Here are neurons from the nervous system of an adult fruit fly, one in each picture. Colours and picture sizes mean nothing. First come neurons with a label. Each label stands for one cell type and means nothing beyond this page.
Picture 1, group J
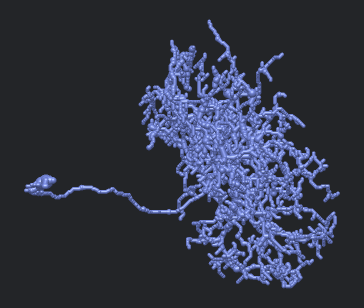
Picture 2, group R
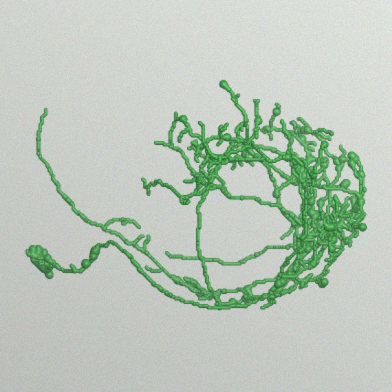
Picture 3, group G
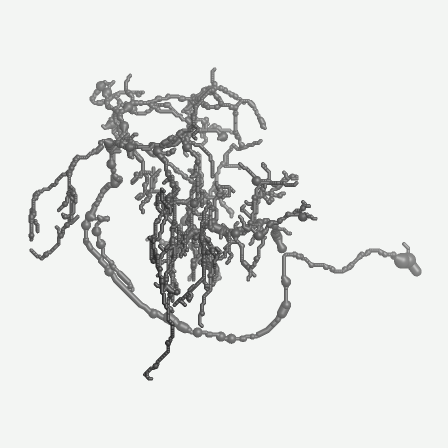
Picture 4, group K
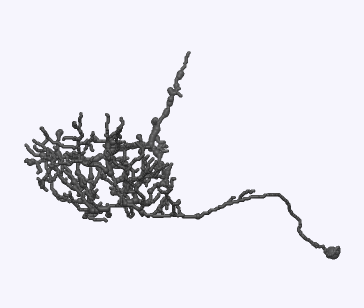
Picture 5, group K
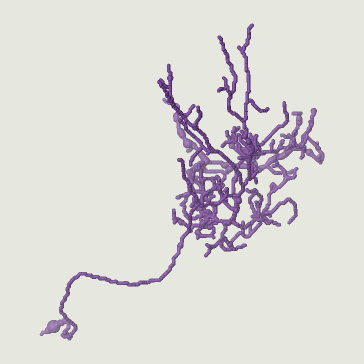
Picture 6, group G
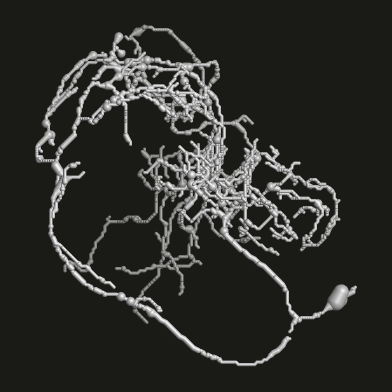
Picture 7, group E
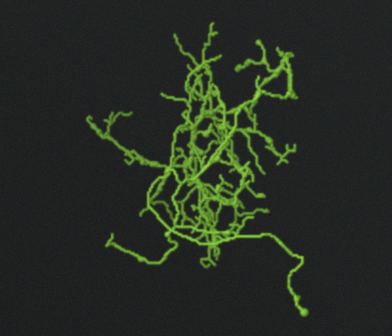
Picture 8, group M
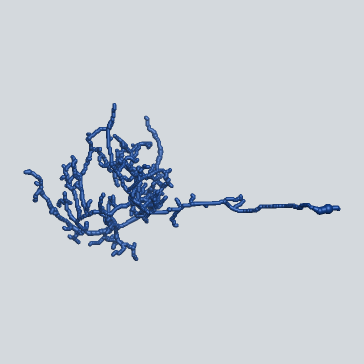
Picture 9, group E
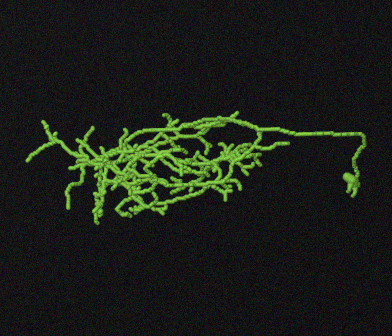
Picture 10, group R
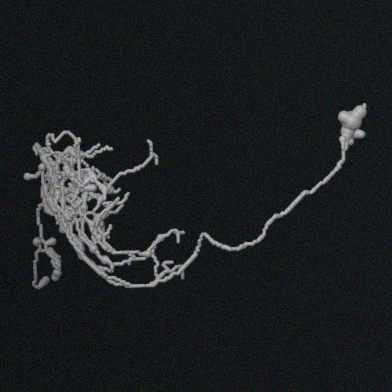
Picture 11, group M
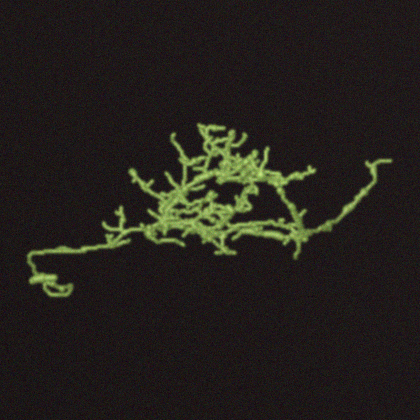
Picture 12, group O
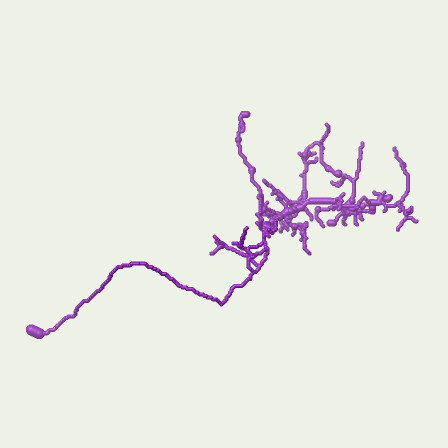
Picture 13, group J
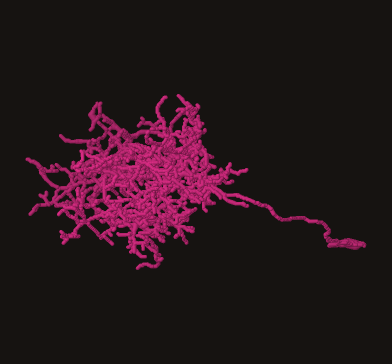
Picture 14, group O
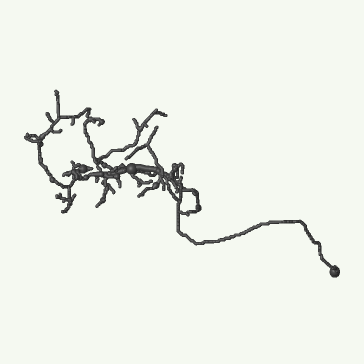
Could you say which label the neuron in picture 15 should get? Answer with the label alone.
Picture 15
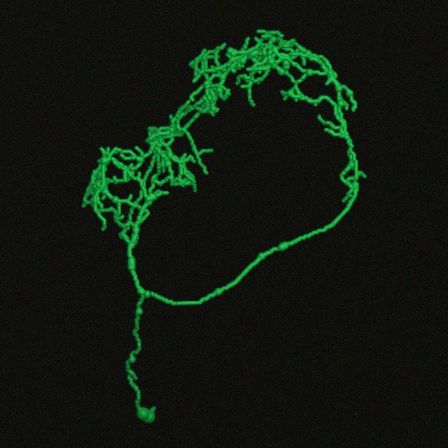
group G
